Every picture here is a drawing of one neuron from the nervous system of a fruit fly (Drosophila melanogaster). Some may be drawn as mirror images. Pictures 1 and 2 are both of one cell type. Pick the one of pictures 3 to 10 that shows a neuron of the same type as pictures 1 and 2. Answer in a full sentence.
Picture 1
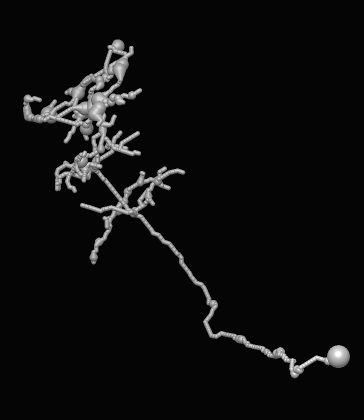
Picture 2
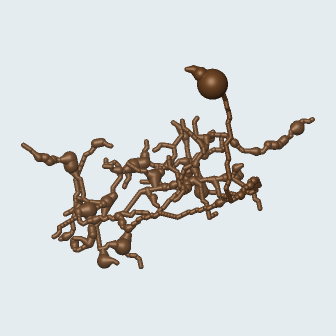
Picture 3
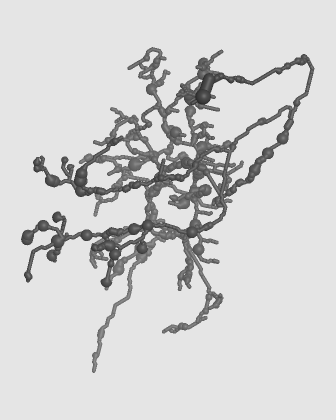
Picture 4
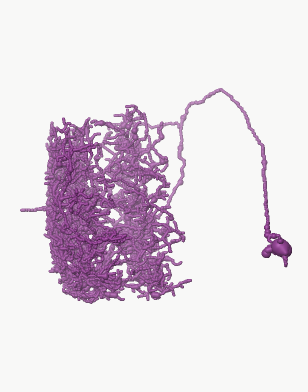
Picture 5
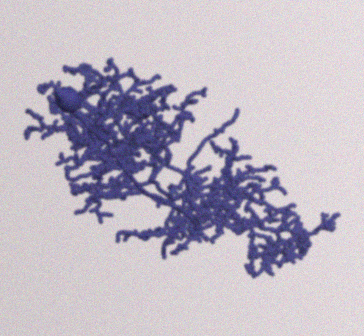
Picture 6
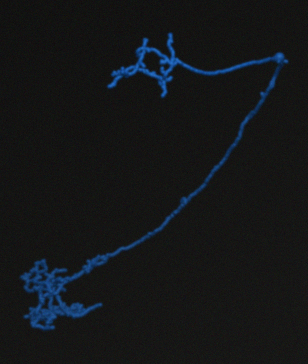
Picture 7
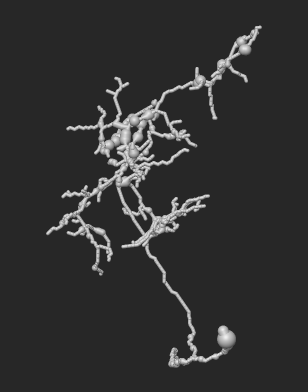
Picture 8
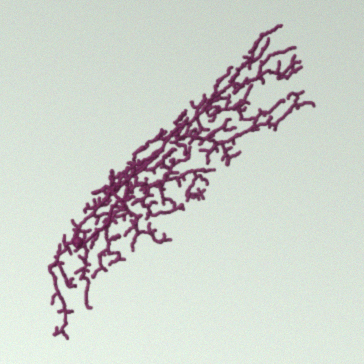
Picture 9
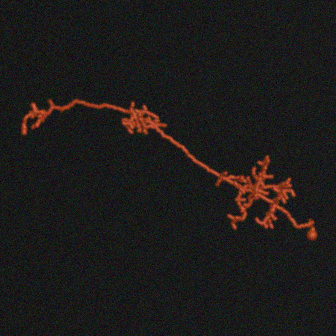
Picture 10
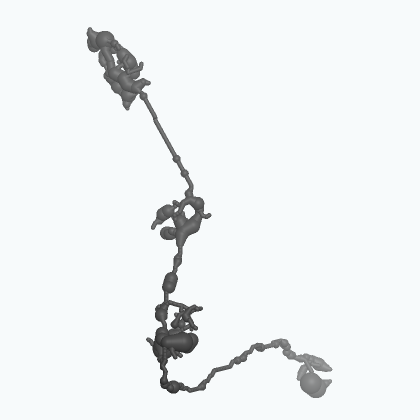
Picture 7 is of the same cell type.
